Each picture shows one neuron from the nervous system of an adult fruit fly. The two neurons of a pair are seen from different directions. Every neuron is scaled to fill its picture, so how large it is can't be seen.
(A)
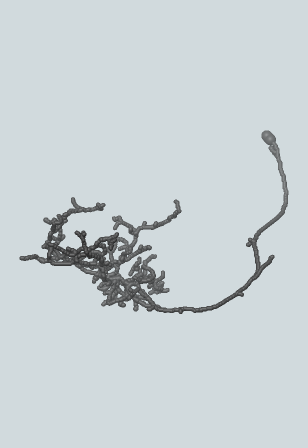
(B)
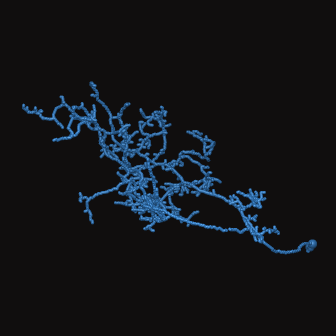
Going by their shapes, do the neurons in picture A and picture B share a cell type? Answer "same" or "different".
different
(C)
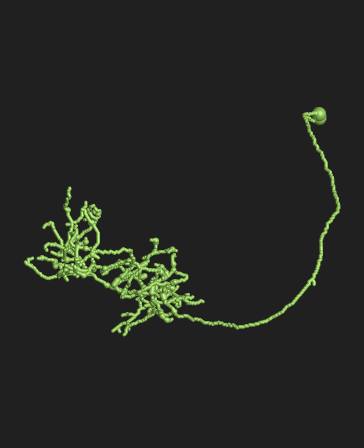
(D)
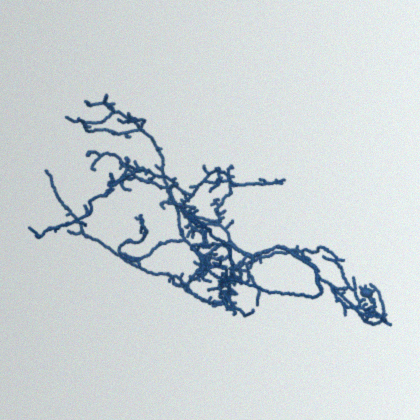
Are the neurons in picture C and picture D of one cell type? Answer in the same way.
different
